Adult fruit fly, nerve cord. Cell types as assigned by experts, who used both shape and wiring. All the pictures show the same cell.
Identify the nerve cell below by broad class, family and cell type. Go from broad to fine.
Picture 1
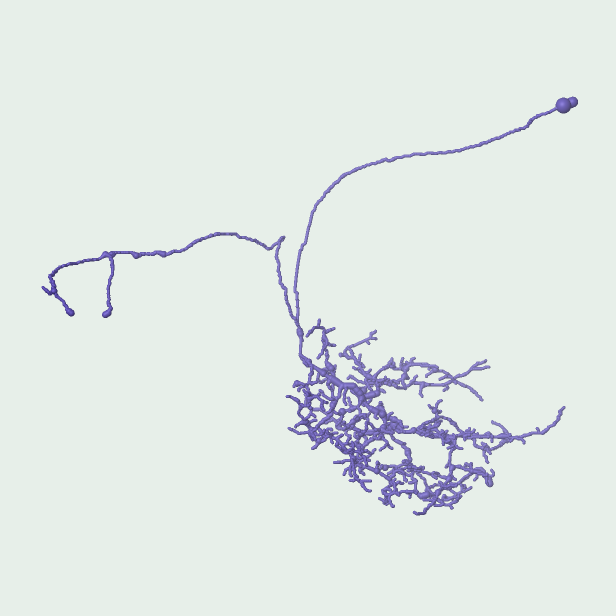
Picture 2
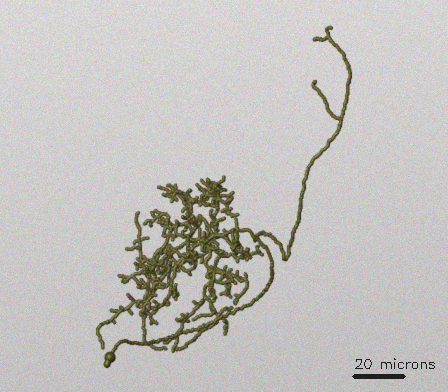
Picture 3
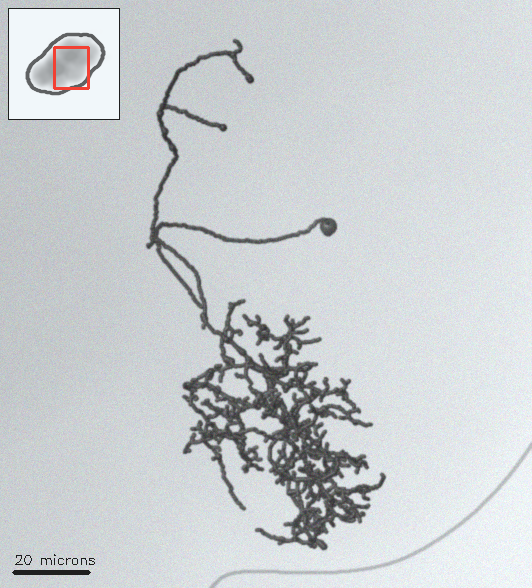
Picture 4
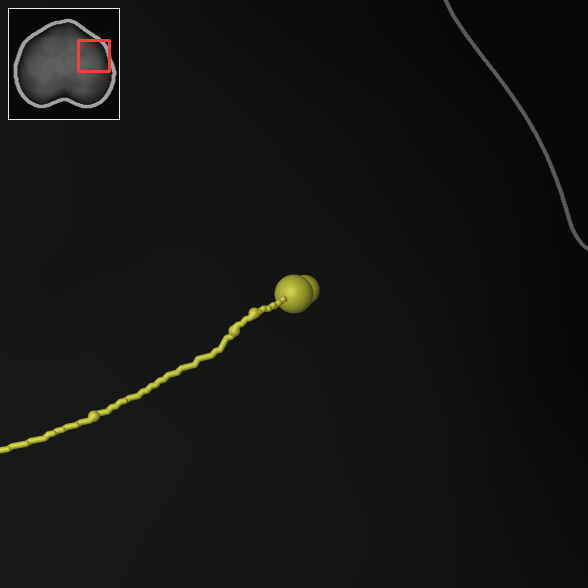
nerve-cord intrinsic neuron; hemilineage 23B; IN23B054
